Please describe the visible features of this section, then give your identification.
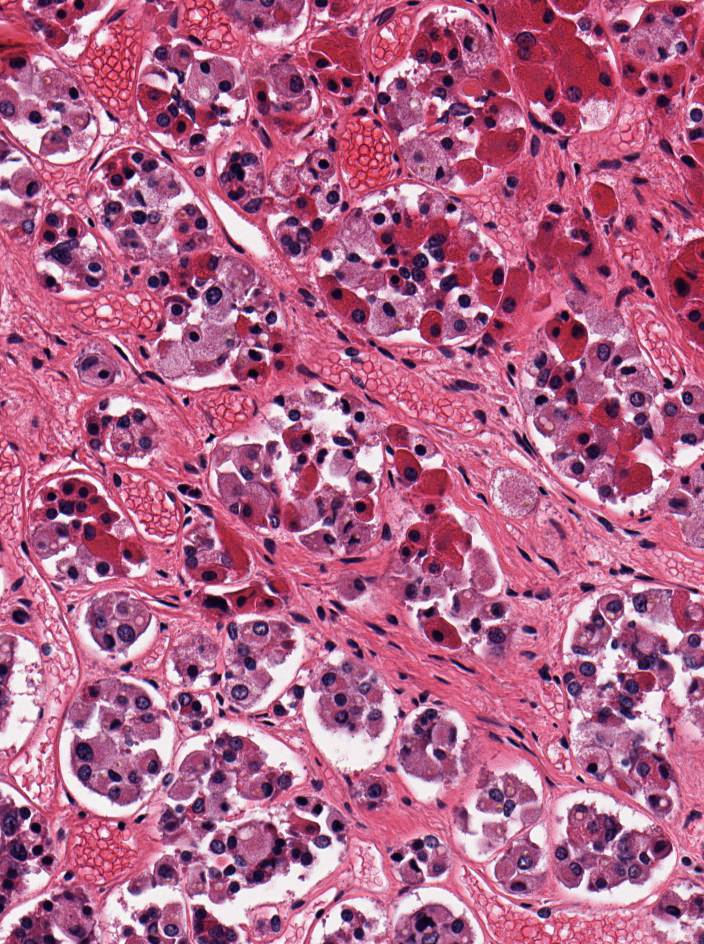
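Within the nests I'm seeing scattered cells with bright red cytoplasm, most crowded toward the upper right. Many others are pale lilac-grey instead. Their nuclei are round, dark and central. Between nests run thin-walled vessels packed with red blood cells in a honeycomb pattern. This is pituitary.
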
